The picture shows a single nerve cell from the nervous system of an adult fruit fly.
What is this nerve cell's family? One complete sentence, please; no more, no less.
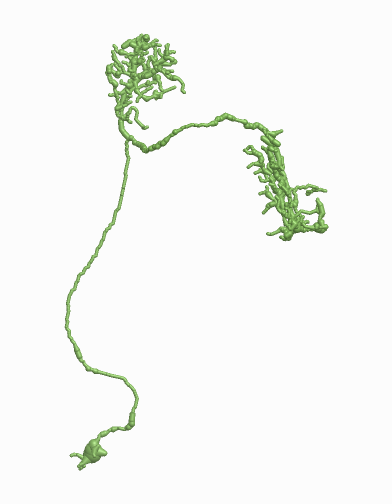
It is class CX that names the family of this nerve cell.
